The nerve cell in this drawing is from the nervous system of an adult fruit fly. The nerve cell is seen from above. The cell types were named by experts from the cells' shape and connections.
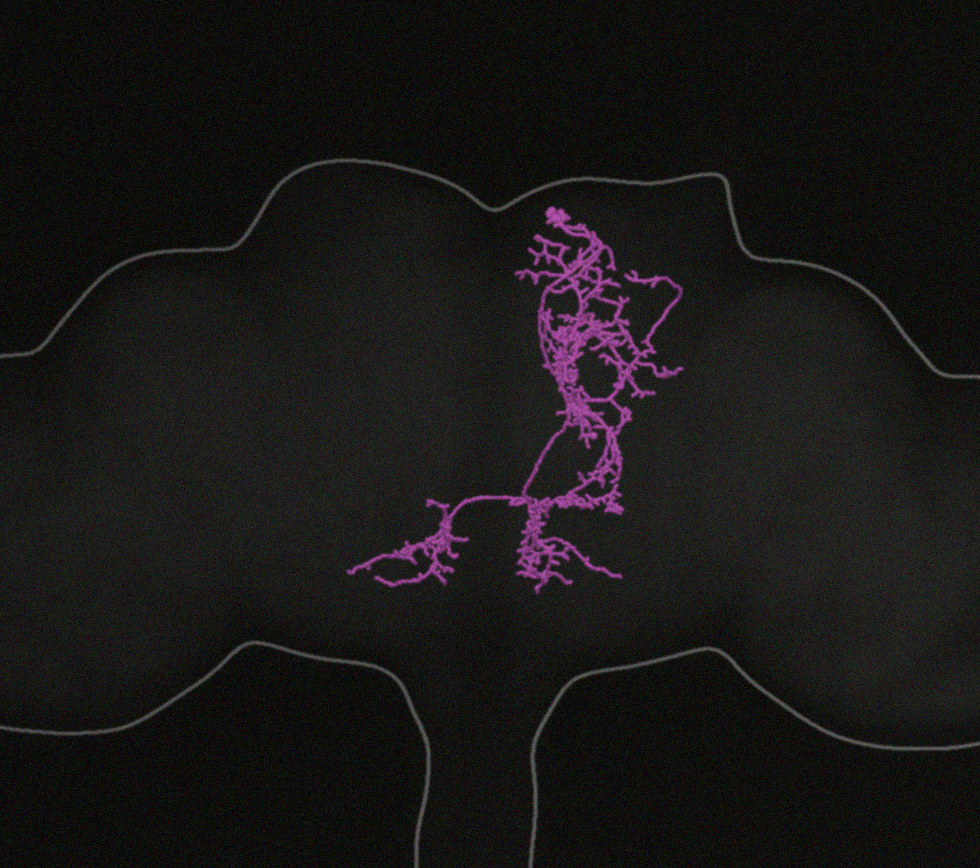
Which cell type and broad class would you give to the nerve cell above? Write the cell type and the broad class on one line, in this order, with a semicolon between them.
ATL006; central-brain intrinsic neuron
